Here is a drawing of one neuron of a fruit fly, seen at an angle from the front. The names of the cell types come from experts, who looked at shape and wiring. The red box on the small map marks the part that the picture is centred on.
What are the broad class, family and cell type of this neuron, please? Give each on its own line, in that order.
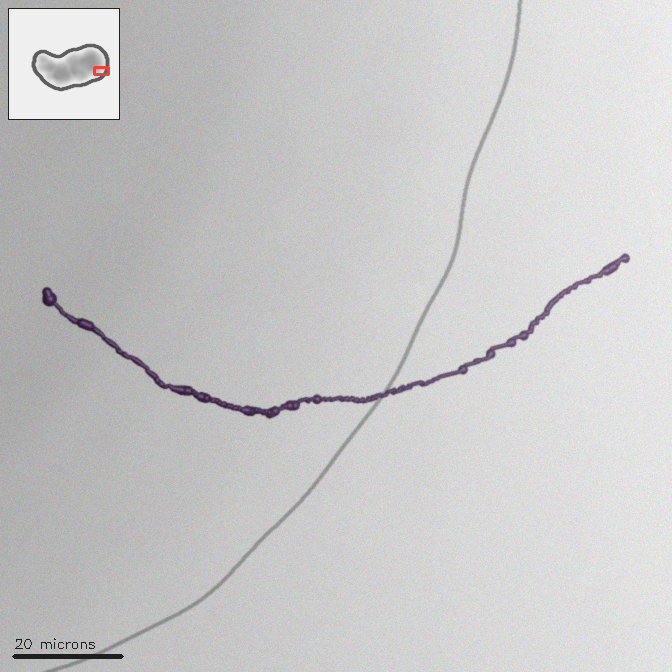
photoreceptor or other optic-lobe sensory neuron
class visual
R7p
